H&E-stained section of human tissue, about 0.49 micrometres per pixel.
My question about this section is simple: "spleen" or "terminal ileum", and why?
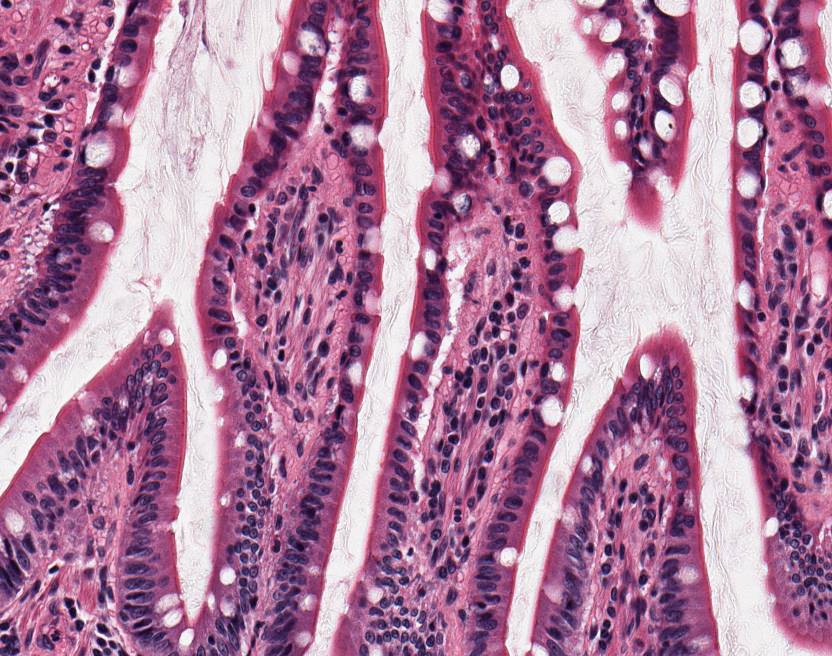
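It is terminal ileum. Each villus carries a single layer of tall columnar cells with elongated nuclei, and a thin bright pink band lines the luminal surface of this epithelium. Goblet cells with clear, rounded mucin vacuoles are scattered among the columnar cells along every villus. Between the villi lies pale, wispy, faintly stained material.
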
